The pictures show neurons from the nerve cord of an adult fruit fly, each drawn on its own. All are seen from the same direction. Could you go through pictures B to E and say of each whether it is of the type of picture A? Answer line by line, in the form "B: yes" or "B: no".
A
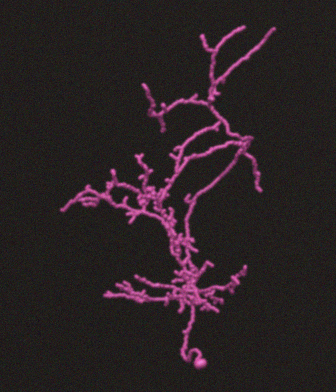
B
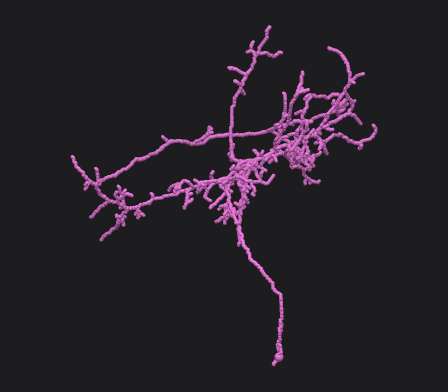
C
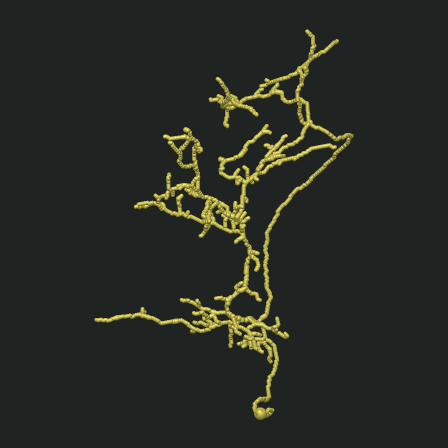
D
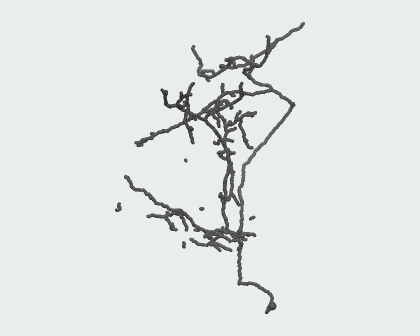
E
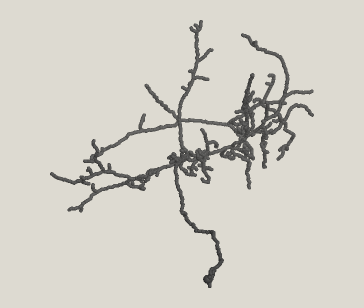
B: no
C: yes
D: yes
E: no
